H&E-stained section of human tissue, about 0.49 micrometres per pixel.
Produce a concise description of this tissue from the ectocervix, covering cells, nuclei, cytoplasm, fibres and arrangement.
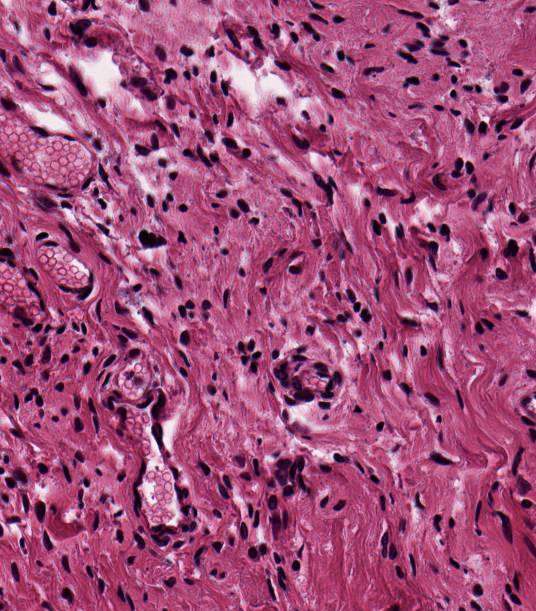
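Eosinophilic fibres form wavy, interlacing bundles rather than straight parallel lines. Nuclei scattered through the stroma are mostly dark, slender and elongated, many wavy. Several rounded to oval bundles along the left side show a honeycomb pattern of small pale rings. No fat cells are present.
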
